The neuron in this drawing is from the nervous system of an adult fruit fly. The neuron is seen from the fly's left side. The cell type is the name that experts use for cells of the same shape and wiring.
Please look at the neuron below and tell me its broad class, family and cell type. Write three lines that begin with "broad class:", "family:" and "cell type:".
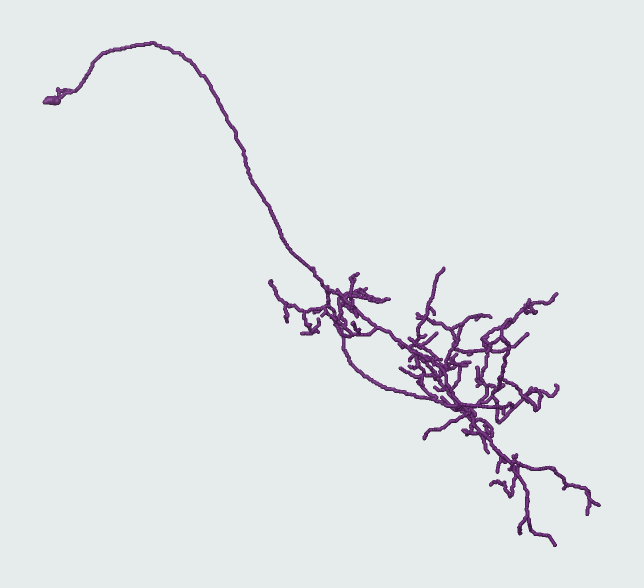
broad class: central-brain intrinsic neuron
family: hemilineage AOTUv1_ventral
cell type: PS023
